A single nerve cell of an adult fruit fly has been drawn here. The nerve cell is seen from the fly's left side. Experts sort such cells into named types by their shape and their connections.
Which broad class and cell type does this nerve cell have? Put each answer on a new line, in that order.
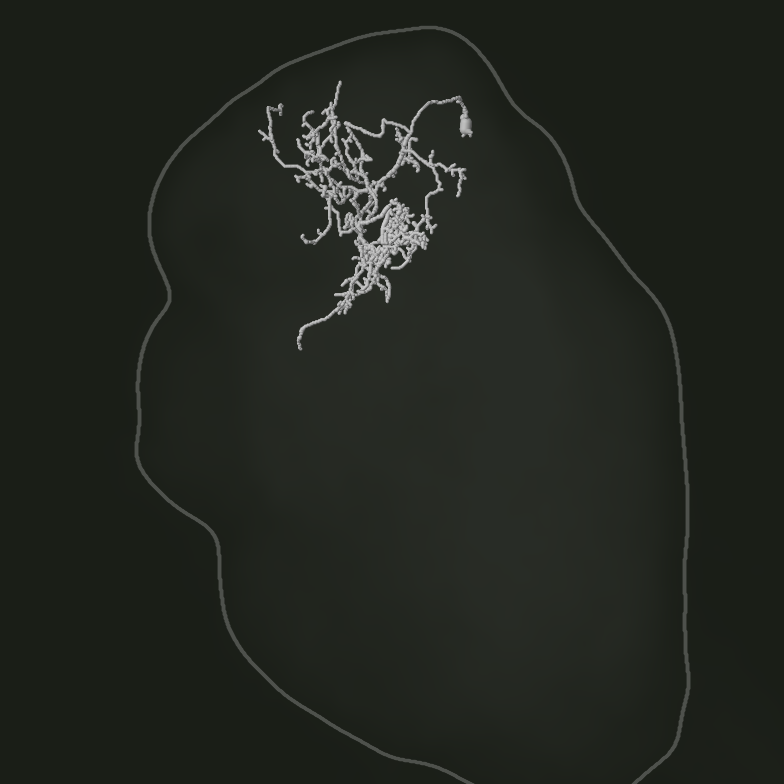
central-brain intrinsic neuron
AVLP471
